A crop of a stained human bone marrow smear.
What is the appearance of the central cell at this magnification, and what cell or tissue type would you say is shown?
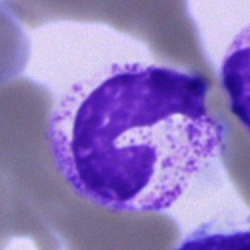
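You'll notice the outline is round, and the nucleus is deeply indented on its right side. The chromatin stains dark purple and looks dense, with no nucleoli visible. It's a band neutrophil.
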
